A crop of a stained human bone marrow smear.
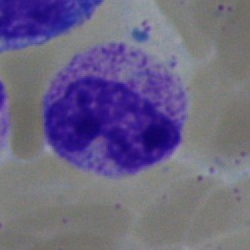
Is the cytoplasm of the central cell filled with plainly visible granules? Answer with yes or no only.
Yes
